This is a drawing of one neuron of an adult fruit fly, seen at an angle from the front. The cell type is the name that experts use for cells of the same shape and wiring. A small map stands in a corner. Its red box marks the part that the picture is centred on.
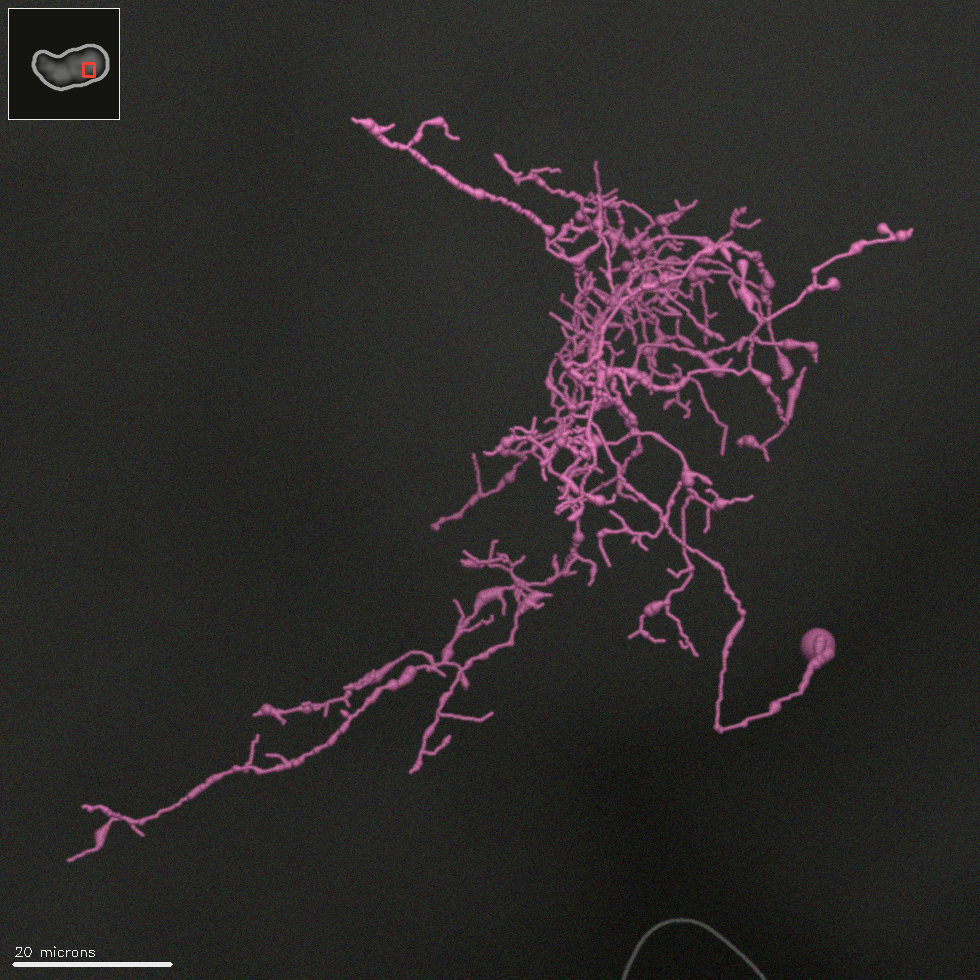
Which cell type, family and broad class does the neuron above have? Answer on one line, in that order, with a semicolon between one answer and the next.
CB1314; hemilineage WEDa1; central-brain intrinsic neuron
